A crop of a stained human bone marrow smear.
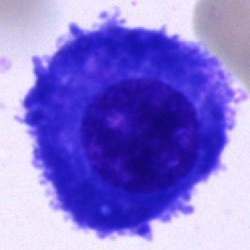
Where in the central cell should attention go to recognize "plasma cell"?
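In this plasma cell, the nucleus sits off-centre, toward the right of the cell.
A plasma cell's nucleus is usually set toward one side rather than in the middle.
The position of the nucleus therefore agrees with the name. The cytoplasm is deep blue.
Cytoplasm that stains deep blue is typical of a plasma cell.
The colour of the cytoplasm also agrees. The cytoplasm is abundant, forming a broad rim around the nucleus. The cell outline is roughly round, with a ragged, bumpy edge.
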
